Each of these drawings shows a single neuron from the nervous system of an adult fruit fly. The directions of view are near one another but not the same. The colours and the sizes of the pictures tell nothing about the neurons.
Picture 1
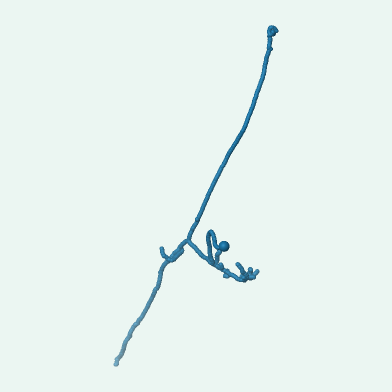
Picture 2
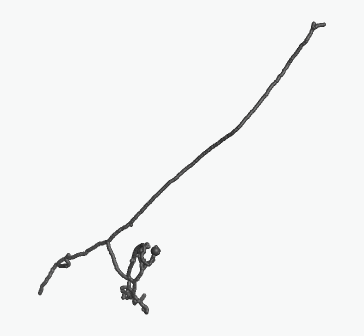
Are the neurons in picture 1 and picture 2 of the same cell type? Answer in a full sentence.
They are of different cell types.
